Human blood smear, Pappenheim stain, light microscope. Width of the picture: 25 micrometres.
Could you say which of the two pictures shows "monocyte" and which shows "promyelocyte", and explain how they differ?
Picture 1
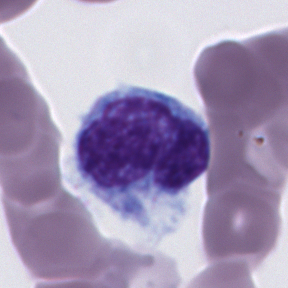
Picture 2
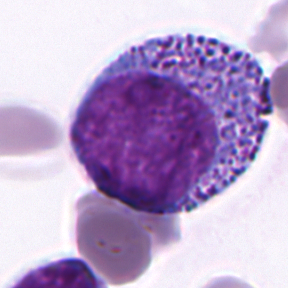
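Monocyte: picture 1. Promyelocyte: picture 2. Granules: no coarse ones in the monocyte; the promyelocyte's cytoplasm densely packed with many coarse, dark purple granules.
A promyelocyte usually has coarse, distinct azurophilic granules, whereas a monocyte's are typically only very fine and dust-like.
Cytoplasm: pale blue in the monocyte; a crescent on the upper right side of the nucleus in the promyelocyte. Nucleus: in the upper part of the monocyte. Outline: monocyte irregular and ragged along its lower edge; promyelocyte round to oval with a smooth edge. Neighbours: a red cell touching the monocyte's right edge; a red cell against the promyelocyte's lower edge.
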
